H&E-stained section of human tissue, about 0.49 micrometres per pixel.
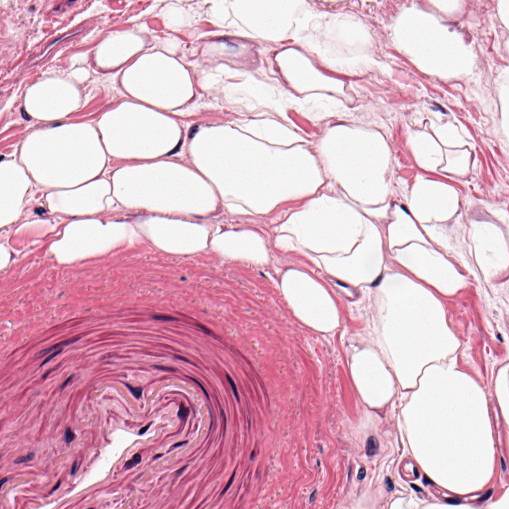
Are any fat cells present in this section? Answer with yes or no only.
Yes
